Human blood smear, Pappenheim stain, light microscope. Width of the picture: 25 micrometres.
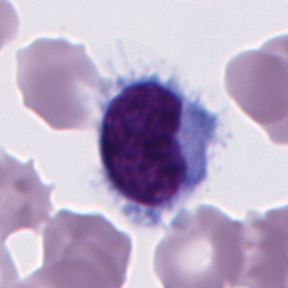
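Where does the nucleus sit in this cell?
Off-centre, toward the left.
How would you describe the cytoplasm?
Pale blue, and widest on the right side of the cell.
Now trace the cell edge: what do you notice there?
Many fine hair-like projections sticking out all the way around.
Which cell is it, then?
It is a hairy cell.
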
